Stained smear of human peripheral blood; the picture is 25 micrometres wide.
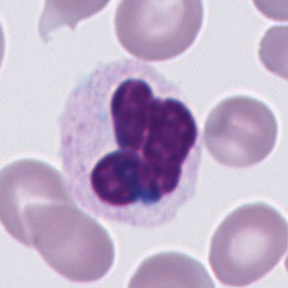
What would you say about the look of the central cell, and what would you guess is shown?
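Roughly round in outline, this cell has its nucleus placed off-centre, so that the wider band of cytoplasm falls on its left side. Fine, faint lilac granules lie in that cytoplasm, and no vacuoles appear. The cell is a segmented neutrophil.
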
